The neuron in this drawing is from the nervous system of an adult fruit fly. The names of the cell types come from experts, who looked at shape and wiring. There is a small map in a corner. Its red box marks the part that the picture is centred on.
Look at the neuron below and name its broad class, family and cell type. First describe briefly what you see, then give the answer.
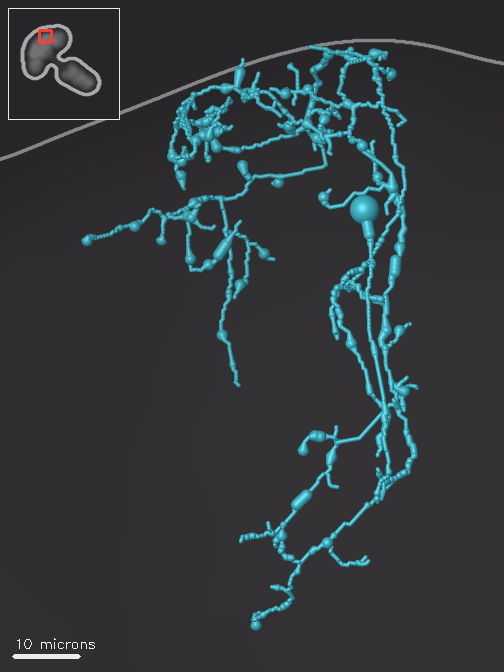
It is in the brain and does not reach the nerve cord. By the scale bar it is about 90 microns tall in this view. Dozens of branch ends can be seen. It is a central-brain intrinsic neuron. The family is hemilineage LHd2. Its cell type is SLP311.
